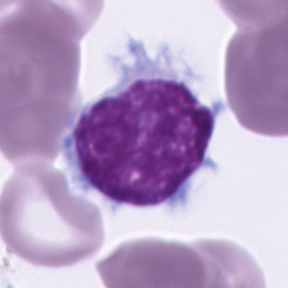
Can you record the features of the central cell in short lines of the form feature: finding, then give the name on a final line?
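Margin: fine hair-like cytoplasmic projections, longest along the top edge.
Cytoplasm amount: only a narrow rim around the nucleus.
Cytoplasm colour: pale blue.
Chromatin: dark purple throughout the nucleus.
Name: hairy cell.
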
